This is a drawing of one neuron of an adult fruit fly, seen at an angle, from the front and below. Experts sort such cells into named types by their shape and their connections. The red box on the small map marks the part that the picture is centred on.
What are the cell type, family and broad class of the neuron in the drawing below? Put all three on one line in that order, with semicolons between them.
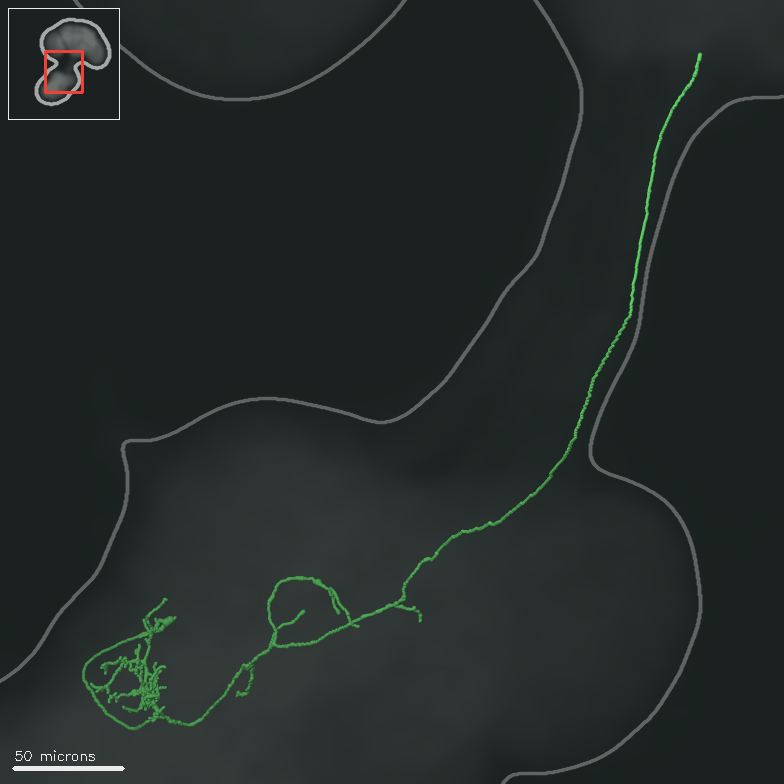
AN19B063; hemilineage 19B; ascending neuron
